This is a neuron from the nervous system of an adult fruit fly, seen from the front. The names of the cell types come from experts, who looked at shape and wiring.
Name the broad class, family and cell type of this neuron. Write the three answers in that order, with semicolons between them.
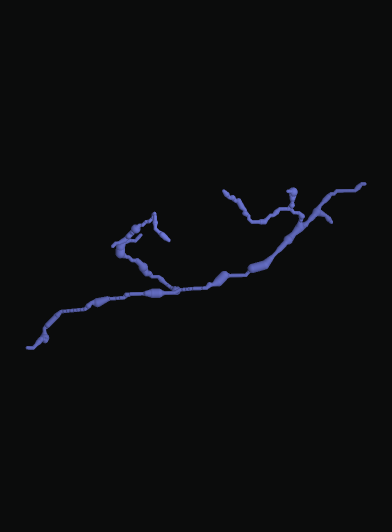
sensory neuron entering the nerve cord; class mechanosensory tactile; SNta29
